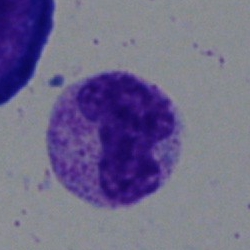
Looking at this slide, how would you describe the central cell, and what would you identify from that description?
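The cell outline is round and smooth. Its nucleus lies off-centre toward the right side, with no nucleoli visible. Many small purple granules fill the cytoplasm. This is a metamyelocyte.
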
